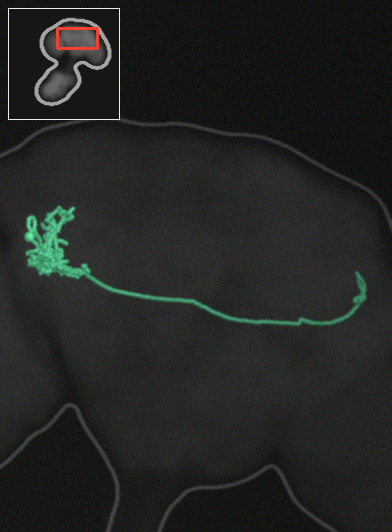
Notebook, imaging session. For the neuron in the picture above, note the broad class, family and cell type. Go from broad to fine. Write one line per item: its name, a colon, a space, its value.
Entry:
broad class: central-brain intrinsic neuron
family: hemilineage VLPl&d1_lateral
cell type: CB4214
